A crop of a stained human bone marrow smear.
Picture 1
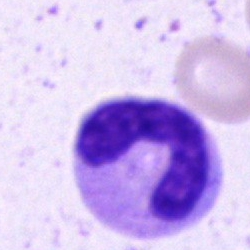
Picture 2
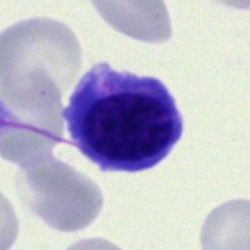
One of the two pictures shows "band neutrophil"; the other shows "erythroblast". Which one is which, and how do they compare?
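You've got the band neutrophil in picture 1 and the erythroblast in picture 2. In the first, the nucleus is a single thick curved band bent into a horseshoe, its open side facing down, with pale lilac cytoplasm filling the inside of the curve.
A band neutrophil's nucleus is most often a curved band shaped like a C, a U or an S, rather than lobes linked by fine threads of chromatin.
The second cell's nucleus, by contrast, fills most of the cell and leaves a wider band of cytoplasm only at the upper left. That cytoplasm is deep blue instead of pale lilac, and it shows no granules. Its chromatin is dark and dense, with a coarse, clumped texture.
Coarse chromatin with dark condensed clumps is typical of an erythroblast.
The outlines differ as well: the band neutrophil's is round and smooth, while the erythroblast's is roughly round but ragged and irregular along the upper left edge. Neither nucleus shows any nucleoli.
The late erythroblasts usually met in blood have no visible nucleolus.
One more thing: a red cell sits just beside the band neutrophil at its upper right.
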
